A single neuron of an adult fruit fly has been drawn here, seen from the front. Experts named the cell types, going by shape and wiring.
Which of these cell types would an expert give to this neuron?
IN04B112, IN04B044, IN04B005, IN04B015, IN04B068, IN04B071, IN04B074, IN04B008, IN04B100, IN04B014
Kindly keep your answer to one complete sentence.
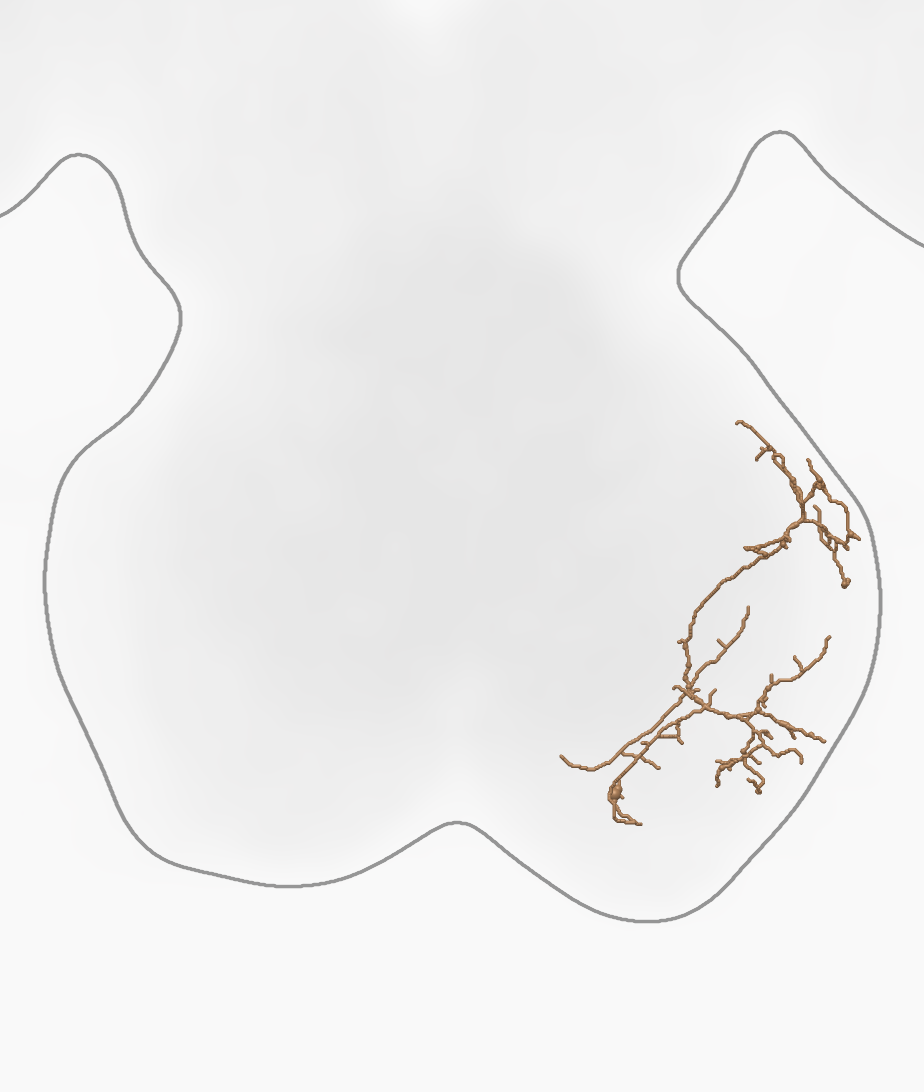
On the level of cell type, this neuron is IN04B100.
